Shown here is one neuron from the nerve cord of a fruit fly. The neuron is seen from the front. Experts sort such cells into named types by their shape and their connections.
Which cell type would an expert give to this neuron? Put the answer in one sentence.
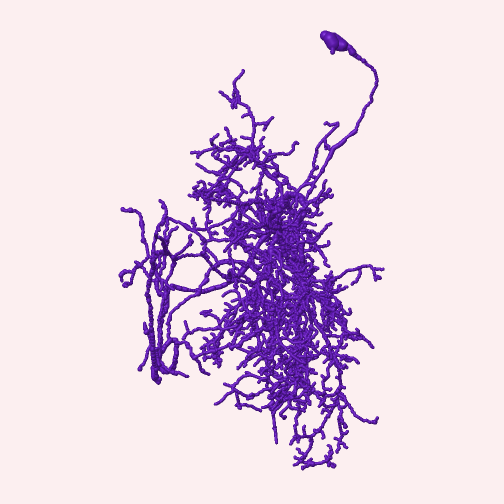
The cell type is AN17A012.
